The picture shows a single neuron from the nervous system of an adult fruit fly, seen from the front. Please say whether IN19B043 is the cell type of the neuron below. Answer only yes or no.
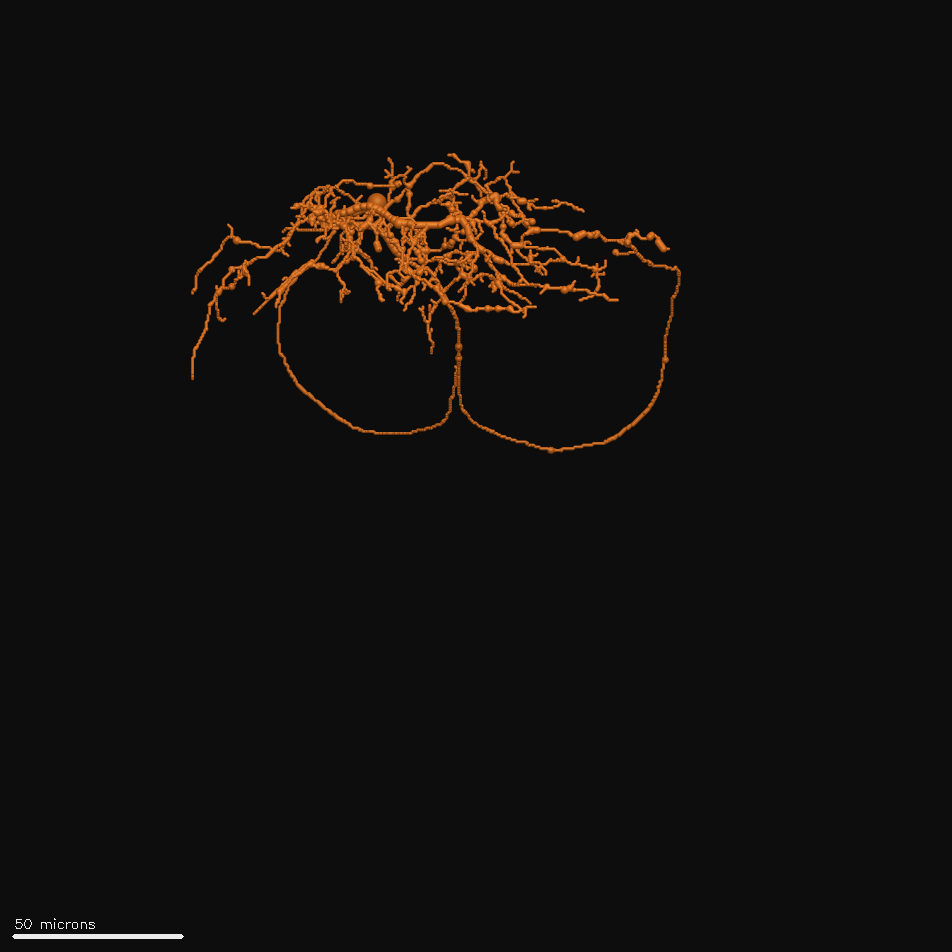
yes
